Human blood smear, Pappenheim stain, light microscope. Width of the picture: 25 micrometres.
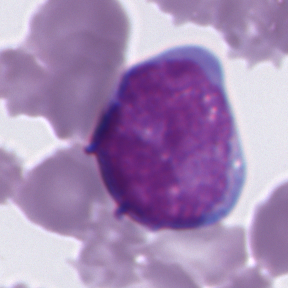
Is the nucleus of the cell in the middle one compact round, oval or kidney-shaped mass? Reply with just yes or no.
Yes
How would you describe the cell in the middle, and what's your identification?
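Let me see: the chromatin is finely granular and evenly spread, with no coarse clumps. The cytoplasm is only a narrow blue rim, and it is widest at the upper right. Off the left edge, small pointed projections stick out. This, then, is a myeloblast.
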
